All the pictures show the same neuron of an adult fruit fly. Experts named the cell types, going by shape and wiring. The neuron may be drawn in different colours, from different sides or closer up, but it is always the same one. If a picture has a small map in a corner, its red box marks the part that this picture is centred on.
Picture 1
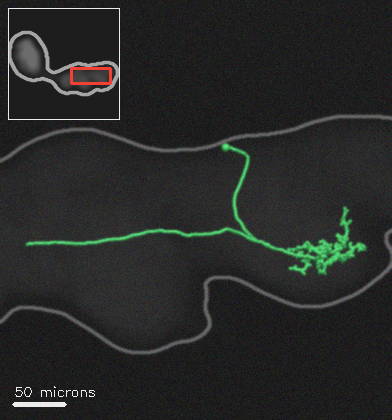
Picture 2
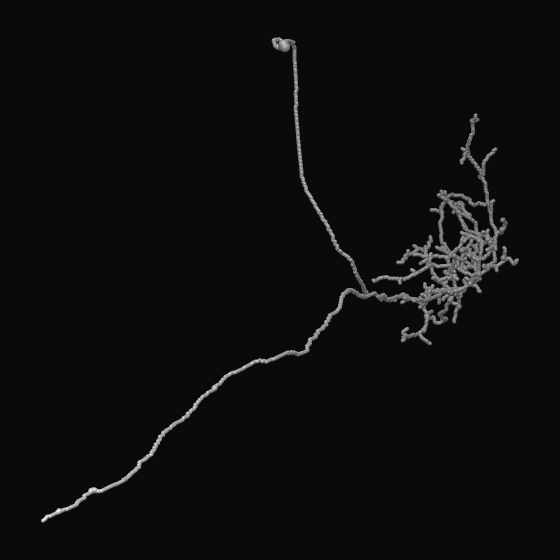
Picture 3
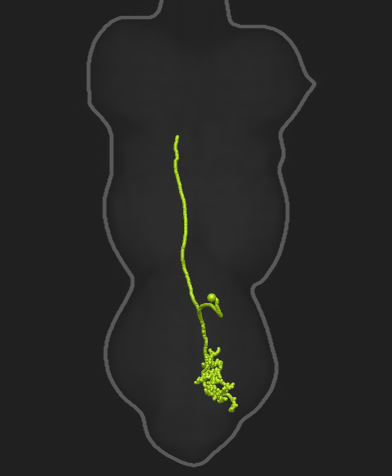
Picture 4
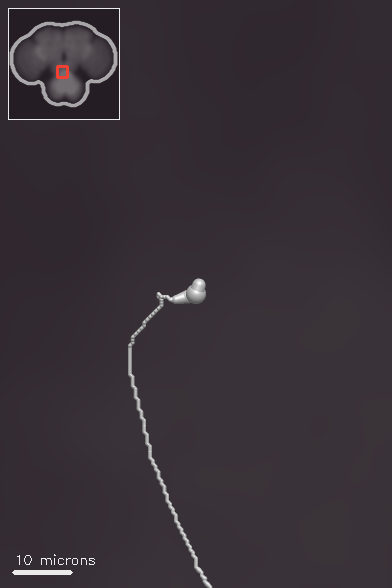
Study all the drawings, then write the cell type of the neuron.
IN23B085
